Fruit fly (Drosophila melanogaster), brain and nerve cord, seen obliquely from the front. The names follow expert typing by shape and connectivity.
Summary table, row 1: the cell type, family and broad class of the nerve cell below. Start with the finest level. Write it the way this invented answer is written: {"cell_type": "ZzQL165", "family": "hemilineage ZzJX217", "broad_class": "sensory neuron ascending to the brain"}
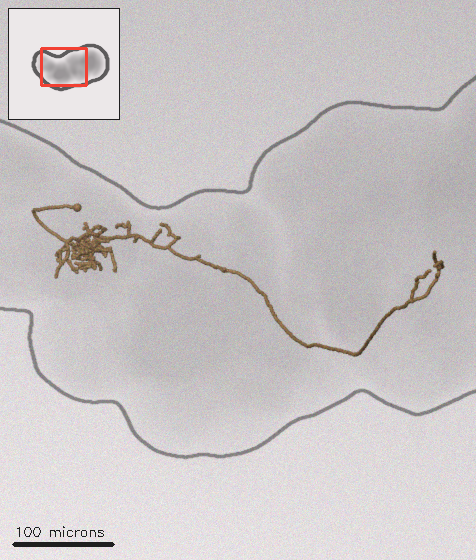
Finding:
{"cell_type": "AN19B059", "family": "hemilineage 19B", "broad_class": "ascending neuron"}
